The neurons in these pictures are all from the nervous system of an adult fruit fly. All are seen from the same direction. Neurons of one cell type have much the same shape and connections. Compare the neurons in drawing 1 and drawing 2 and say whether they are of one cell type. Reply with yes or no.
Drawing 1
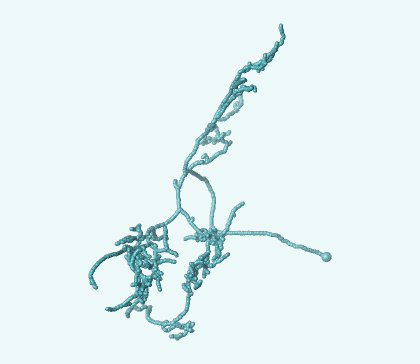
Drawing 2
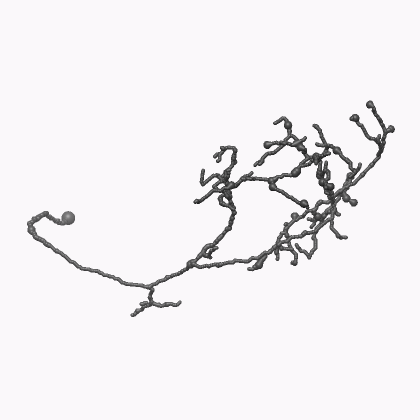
no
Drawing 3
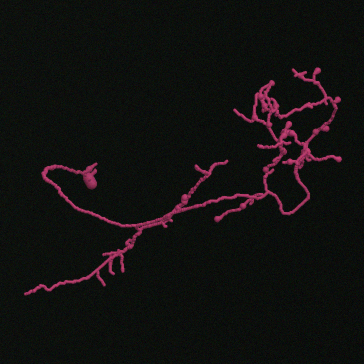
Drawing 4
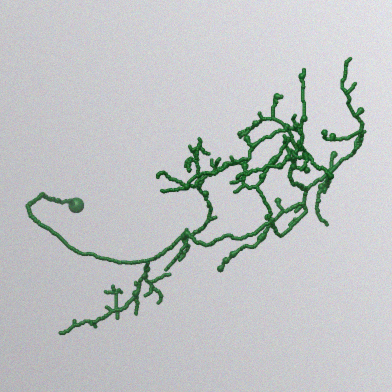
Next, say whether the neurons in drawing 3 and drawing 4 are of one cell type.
yes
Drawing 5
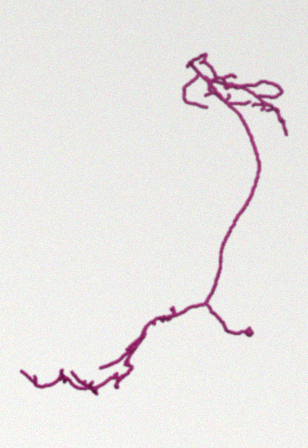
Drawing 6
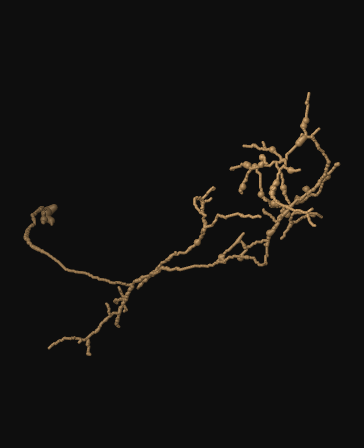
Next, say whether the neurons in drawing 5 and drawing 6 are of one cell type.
no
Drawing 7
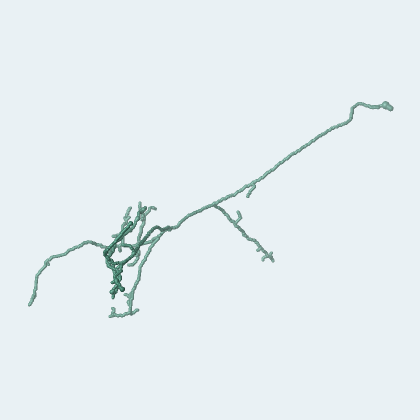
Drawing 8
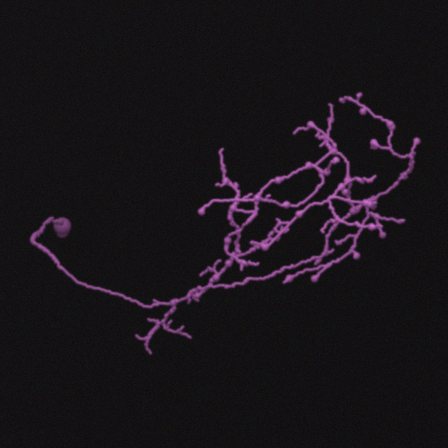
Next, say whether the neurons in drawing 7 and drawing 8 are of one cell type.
no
